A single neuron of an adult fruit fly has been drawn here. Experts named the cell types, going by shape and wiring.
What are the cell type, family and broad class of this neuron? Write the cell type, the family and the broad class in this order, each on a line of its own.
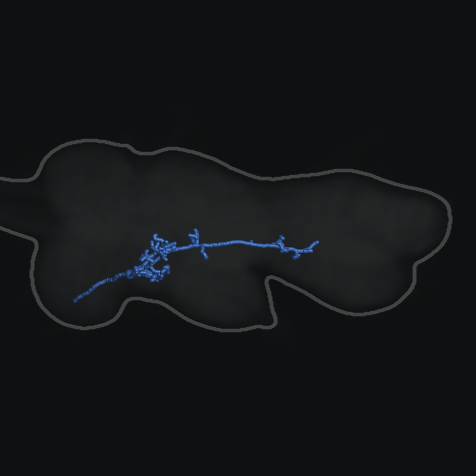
SNpp30
class mechanosensory proprioceptive
sensory neuron entering the nerve cord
